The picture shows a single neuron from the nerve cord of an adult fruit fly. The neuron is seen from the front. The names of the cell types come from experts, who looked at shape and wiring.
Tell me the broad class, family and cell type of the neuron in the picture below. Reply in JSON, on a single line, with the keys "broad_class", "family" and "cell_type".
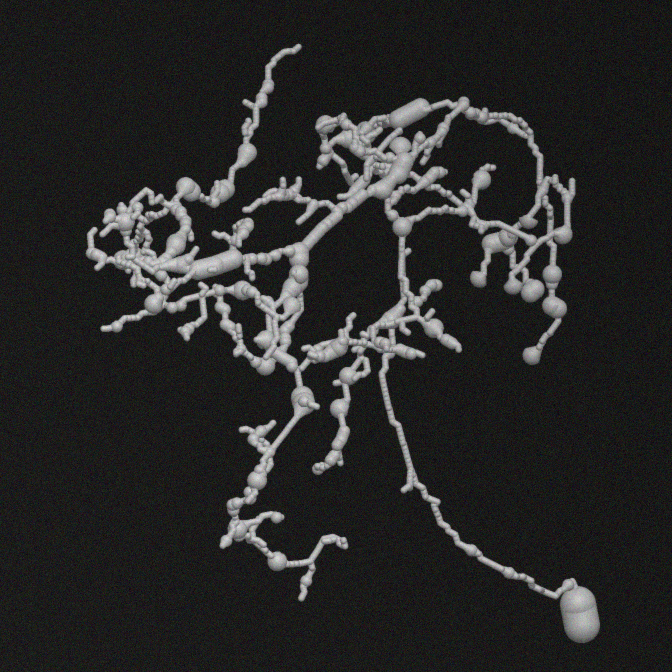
{"broad_class": "nerve-cord intrinsic neuron", "family": "hemilineage 08A", "cell_type": "IN08A048"}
